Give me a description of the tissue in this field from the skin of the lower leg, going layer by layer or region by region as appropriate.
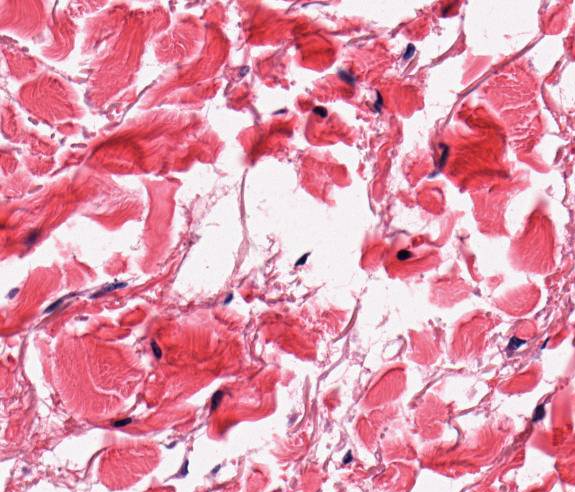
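Field composition: irregular pink fragments separated by wide clear spaces make up the entire field. Nuclear count and form: sparse, scattered throughout, small, dark blue and elongated to oval. Nuclear position: mostly at fragment edges or in the spaces between, rather than in fragment centres.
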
